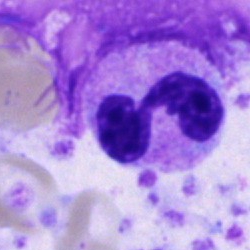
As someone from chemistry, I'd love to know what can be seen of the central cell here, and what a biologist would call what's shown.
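Roughly round in outline, the cell holds a nucleus shaped as a curved band bent into an S. No nucleoli are visible. The cytoplasm has only fine, faint granularity, without coarse granules. This is a segmented neutrophil.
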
